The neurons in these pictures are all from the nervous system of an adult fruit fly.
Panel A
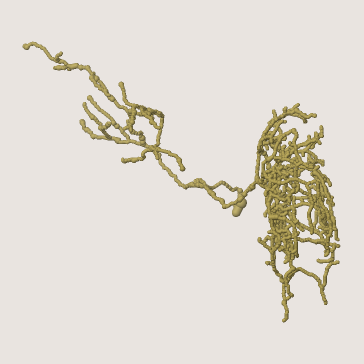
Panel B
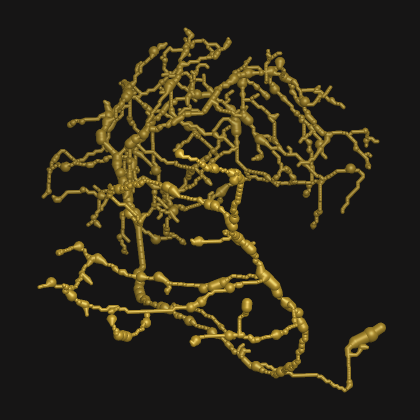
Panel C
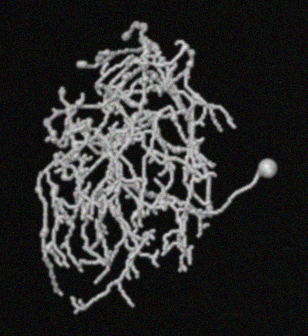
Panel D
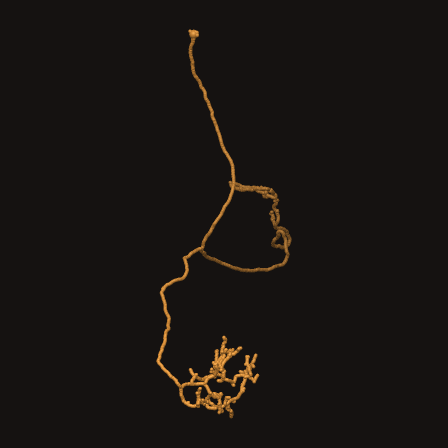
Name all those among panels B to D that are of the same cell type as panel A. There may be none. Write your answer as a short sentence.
Panel B and panel C are of the same cell type.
